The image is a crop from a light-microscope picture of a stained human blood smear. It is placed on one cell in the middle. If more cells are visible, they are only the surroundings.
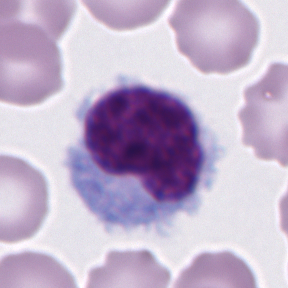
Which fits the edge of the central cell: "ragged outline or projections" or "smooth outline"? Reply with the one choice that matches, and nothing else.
Ragged outline or projections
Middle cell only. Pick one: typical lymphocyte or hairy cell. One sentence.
On this slide crop, the central cell is a hairy cell.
